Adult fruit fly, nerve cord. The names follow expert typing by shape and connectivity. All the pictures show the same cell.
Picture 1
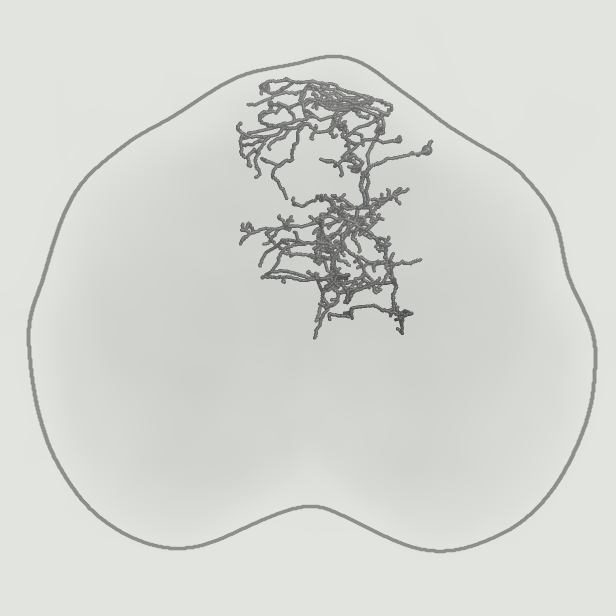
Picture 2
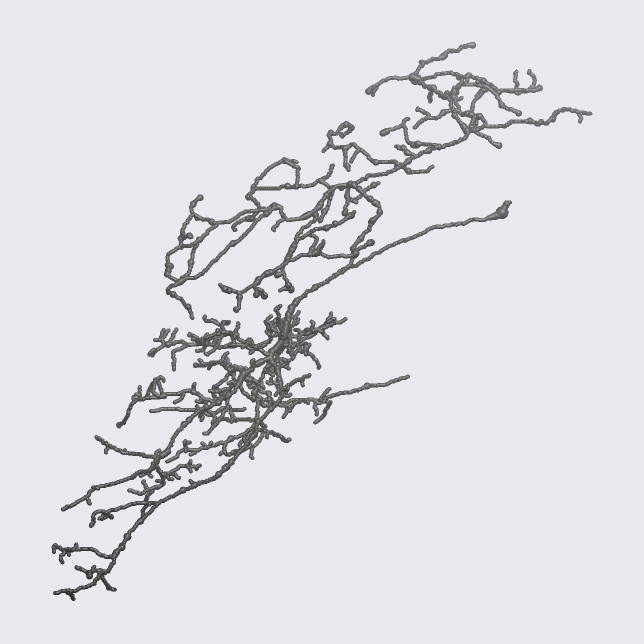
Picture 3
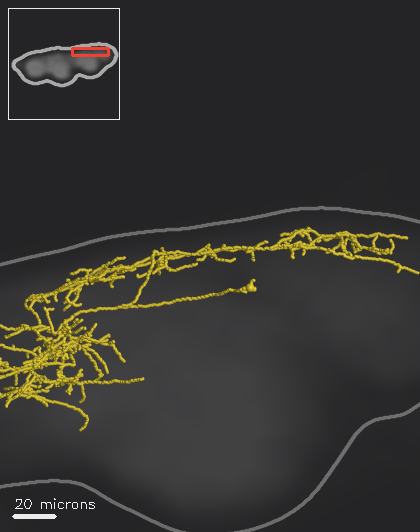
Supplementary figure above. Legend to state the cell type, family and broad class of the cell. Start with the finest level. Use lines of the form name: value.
cell type: IN12A026
family: hemilineage 12A
broad class: nerve-cord intrinsic neuron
